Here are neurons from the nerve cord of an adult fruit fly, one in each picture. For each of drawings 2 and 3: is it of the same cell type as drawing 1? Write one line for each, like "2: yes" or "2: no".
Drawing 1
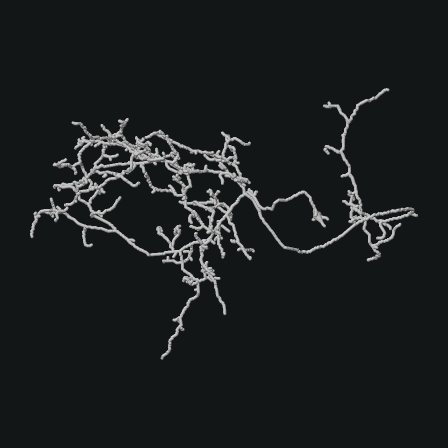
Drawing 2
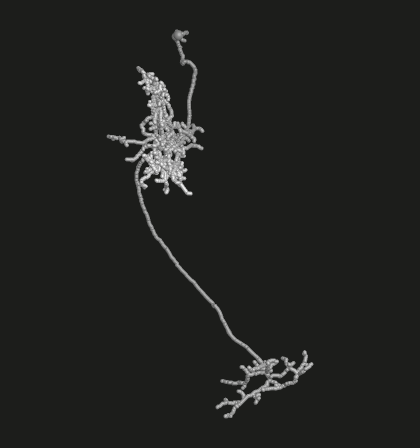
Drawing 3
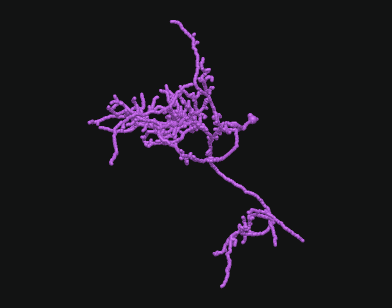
2: no
3: yes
